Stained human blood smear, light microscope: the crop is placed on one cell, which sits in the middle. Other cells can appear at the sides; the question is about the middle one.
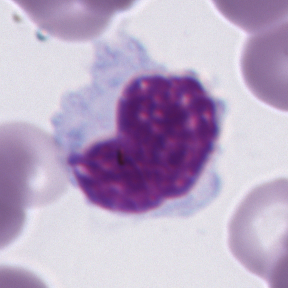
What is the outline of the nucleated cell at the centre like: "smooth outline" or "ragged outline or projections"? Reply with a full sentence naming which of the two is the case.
The outline of the cell is rough, not smooth.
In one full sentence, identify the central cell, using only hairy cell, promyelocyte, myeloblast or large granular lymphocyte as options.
As for the central cell, it is a hairy cell.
